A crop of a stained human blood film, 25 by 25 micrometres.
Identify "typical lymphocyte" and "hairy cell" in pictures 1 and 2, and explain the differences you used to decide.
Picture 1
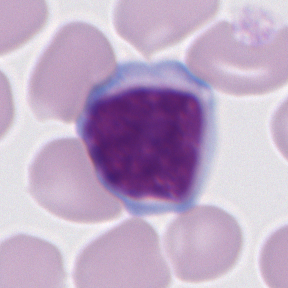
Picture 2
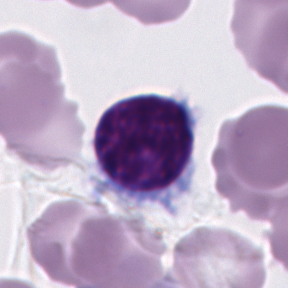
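Picture 1 shows the typical lymphocyte, and picture 2 shows the hairy cell. The clearest difference is at the edge: in picture 2 the cytoplasmic edge is frayed into fine short projections, whereas in picture 1 the outline is only slightly uneven, with small bumps along its upper edge. The cytoplasm also lies differently, being widest above the nucleus in picture 1 and widest below it in picture 2. In both, the cytoplasm is pale blue and forms only a thin or scant rim around the nucleus.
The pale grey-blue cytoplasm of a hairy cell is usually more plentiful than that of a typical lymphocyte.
In picture 1 the cell is about 13 micrometres across, the nucleus fills about 70% of its area, and the cytoplasm contains no vacuoles.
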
